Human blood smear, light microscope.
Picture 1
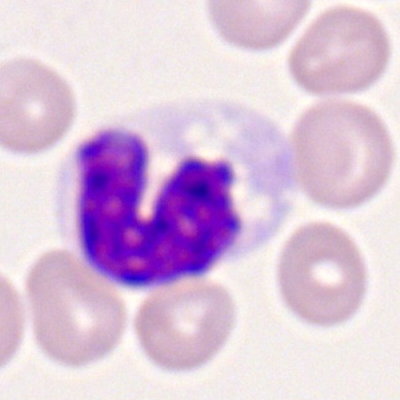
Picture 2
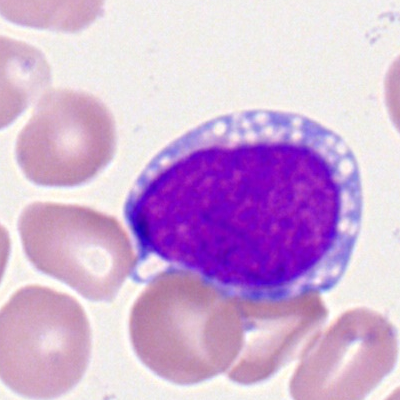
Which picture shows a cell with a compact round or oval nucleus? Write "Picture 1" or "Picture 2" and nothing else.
Picture 2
